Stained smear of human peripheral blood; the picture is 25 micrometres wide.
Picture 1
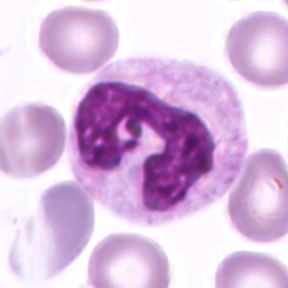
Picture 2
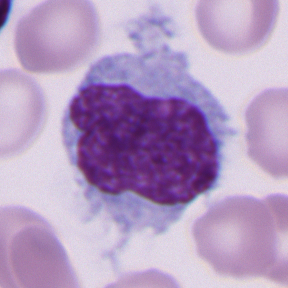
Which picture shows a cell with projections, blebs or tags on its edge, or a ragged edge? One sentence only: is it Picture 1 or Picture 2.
The cell in Picture 2 has a rough outline.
